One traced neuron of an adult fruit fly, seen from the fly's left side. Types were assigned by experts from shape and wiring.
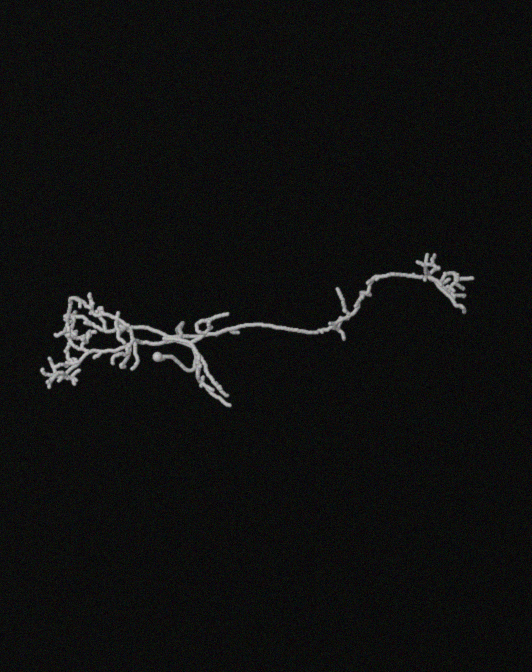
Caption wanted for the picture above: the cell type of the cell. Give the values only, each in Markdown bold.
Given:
**IN08B062**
